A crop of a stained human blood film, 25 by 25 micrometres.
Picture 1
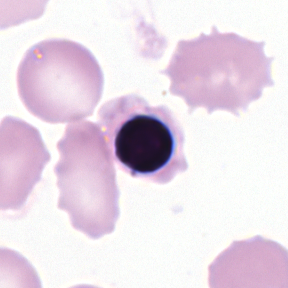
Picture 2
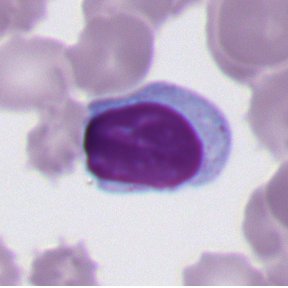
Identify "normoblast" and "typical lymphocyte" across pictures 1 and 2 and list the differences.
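Picture 1 shows a normoblast; picture 2 shows a typical lymphocyte. The normoblast nucleus is round and about 5 micrometres across, and its chromatin is uniformly dense and nearly black, with no visible pattern or strands. The typical lymphocyte has an oval nucleus of about 10 by 8 micrometres, with chromatin that stains dark purple and looks condensed. Neither nucleus shows nucleoli.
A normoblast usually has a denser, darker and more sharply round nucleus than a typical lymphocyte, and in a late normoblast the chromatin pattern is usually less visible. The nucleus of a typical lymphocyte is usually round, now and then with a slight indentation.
In the typical lymphocyte the nucleus lies toward the lower left of the cell, reaches almost to the cell edge on the left, and fills about 60% of the cell's area; the cell itself is about 13 by 10 micrometres. The cytoplasm of the normoblast is pale pinkish-lilac, close in tone to the neighbouring red cells, whereas that of the typical lymphocyte is pale blue.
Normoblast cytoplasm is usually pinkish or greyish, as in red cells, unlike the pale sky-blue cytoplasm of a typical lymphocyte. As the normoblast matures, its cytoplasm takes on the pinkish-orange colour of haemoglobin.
No granules are visible in the normoblast cytoplasm, while a few fine reddish granules lie scattered in the cytoplasm of the typical lymphocyte.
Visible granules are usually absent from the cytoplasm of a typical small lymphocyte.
The outer edge of the normoblast is irregular and ragged rather than smoothly round, while the outline of the typical lymphocyte is smooth, without surface projections. An elongated red cell with a wavy edge touches the normoblast on its left side.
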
